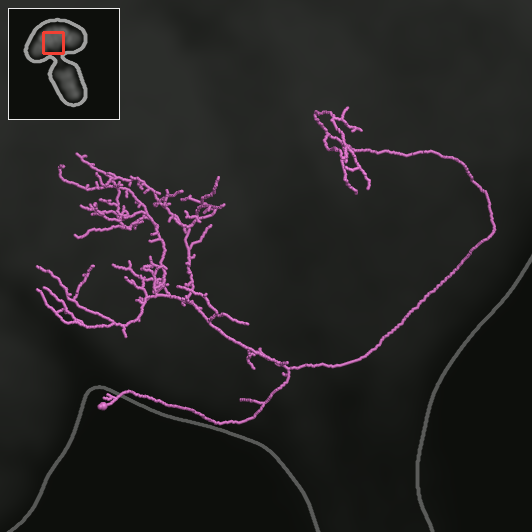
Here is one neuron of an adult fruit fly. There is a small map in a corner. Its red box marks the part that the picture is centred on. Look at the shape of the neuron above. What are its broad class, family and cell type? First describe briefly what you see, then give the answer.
It lies in the brain. Its cell body lies at the lower left of the picture. The picture shows dozens of branch ends. This is a central-brain intrinsic neuron. Its family is hemilineage LB19. Its cell type is AMMC036.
